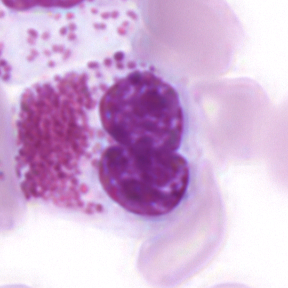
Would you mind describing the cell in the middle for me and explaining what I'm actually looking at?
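The nucleus lies toward the right side of the cell. Many coarse, round, reddish-pink granules occupy the cytoplasm and are packed most densely in the left part of the cell. Between the granules the cytoplasm is pale. The cell is an eosinophil.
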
